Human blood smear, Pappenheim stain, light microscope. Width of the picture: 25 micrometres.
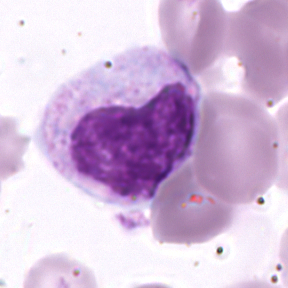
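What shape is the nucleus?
Bean-shaped, with a broad notch in its upper edge.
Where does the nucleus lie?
Off-centre, toward the right side of the cell, while the cytoplasm forms its widest band on the left side and across the top.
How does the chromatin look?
Mottled, with lighter patches among darker purple strands.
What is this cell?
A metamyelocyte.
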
